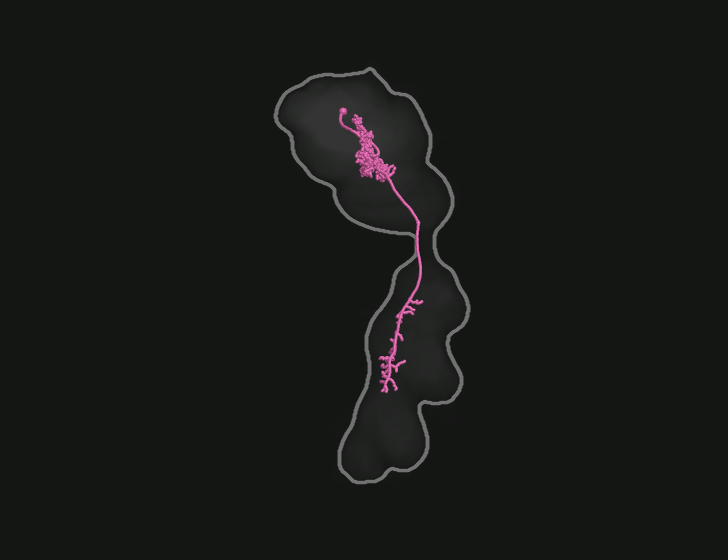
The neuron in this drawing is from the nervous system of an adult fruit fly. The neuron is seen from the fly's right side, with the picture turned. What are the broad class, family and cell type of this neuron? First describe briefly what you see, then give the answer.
The cell body is at the top of the picture. In this view it is more than twice as tall as it is wide. This is a descending neuron. Its family is hemilineage WEDd1. The cell type is DNae002.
